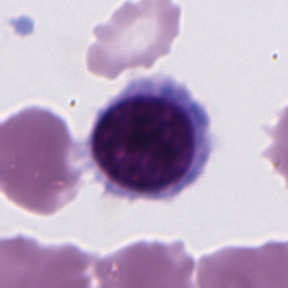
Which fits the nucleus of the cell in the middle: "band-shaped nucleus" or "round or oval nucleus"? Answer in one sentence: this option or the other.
Within this cell, the nucleus is a compact round or oval mass.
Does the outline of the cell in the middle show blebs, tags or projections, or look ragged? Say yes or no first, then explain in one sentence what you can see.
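Yes. The edge of the cytoplasm is ragged with small fine projections.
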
